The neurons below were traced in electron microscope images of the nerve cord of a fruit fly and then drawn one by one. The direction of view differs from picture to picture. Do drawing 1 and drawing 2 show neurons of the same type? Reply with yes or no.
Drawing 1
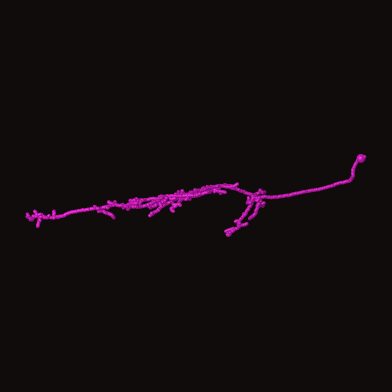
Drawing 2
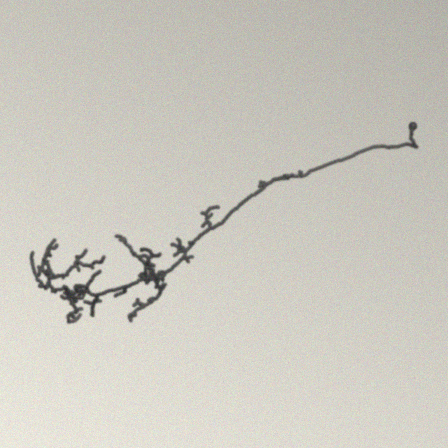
no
